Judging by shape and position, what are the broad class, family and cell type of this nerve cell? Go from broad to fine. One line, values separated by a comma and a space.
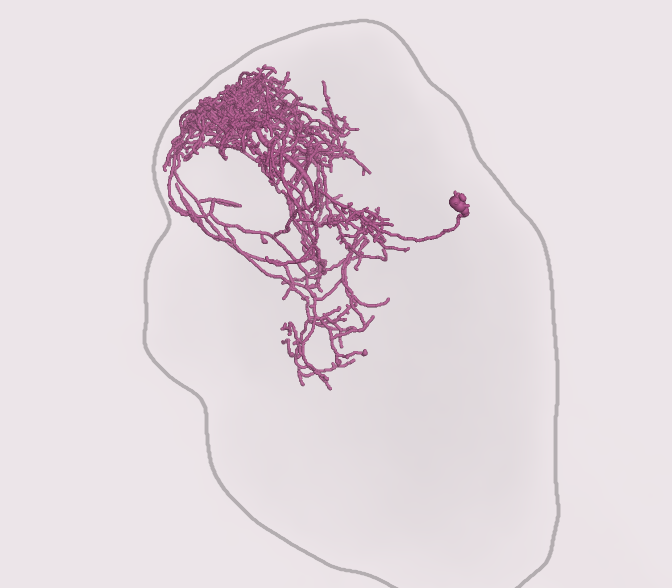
central-brain intrinsic neuron, hemilineage DL1_ventral, SMP709m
